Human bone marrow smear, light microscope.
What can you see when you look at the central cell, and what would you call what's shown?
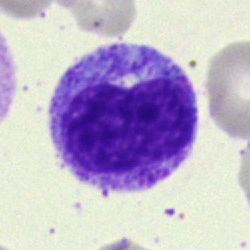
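The central cell has a round, smooth outline. Its nucleus is indented on the upper side, which gives it a kidney shape. Fine purple granules fill the cytoplasm, and no vacuoles are seen there. It is a metamyelocyte.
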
